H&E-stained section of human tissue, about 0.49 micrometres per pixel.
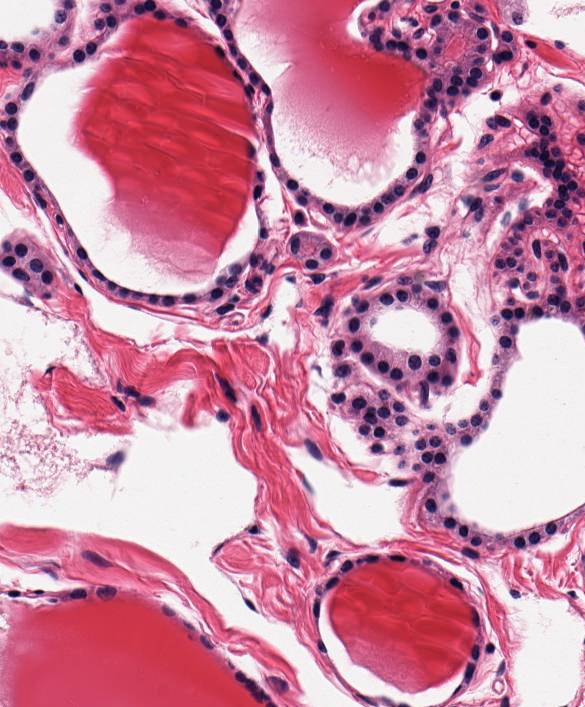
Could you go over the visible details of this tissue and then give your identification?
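In the large follicles, the colloid has retracted from the lining, leaving a clear white gap along the epithelium. That lining is a single layer of flattened to low cuboidal cells with round dark nuclei. Small follicles at the right centre have empty lumens and a cuboidal lining. Wavy pink collagen fibres with scattered slender dark nuclei run between follicles through the centre and left. This is thyroid.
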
